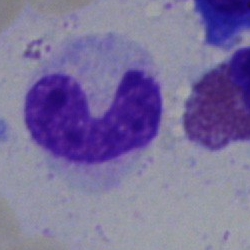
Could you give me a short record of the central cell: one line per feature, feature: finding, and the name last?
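Outline: roughly round
Nucleus: bent into a horseshoe, notch opening upward
Chromatin: dark purple, coarsely clumped
Nucleolus: none visible
Name: band neutrophil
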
